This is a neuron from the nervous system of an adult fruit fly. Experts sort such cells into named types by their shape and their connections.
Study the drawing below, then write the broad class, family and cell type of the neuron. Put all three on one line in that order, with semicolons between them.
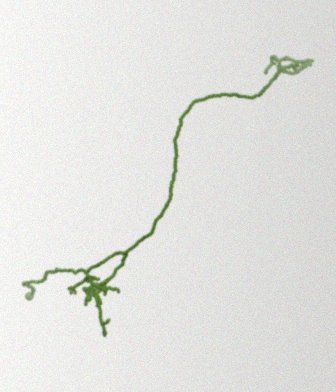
central-brain intrinsic neuron; hemilineage DM6_dorso_lateral; SIP080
